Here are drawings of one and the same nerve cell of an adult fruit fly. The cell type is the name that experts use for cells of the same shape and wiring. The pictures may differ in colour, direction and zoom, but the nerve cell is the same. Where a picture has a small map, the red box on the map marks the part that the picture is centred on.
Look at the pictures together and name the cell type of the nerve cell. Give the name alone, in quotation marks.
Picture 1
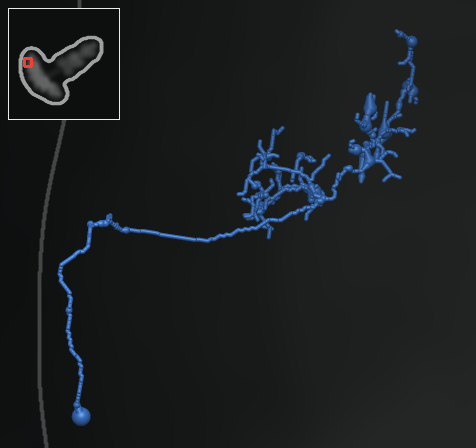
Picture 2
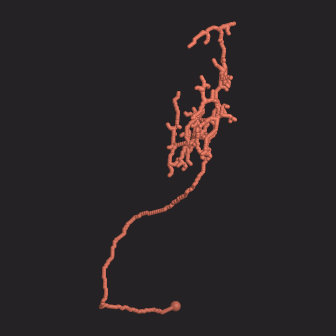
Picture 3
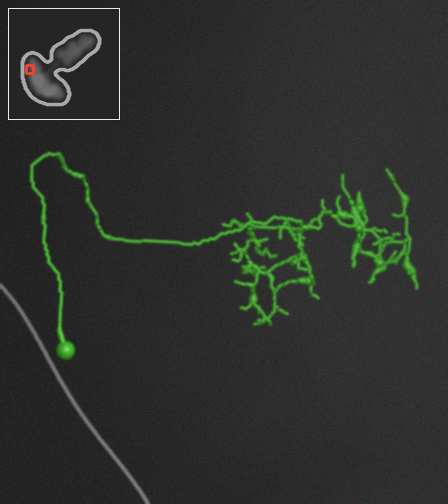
"Mi17"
